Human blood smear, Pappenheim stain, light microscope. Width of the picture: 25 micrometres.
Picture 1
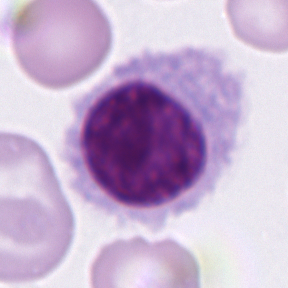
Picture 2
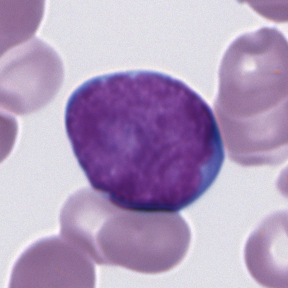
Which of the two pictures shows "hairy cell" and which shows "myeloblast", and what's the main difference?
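The hairy cell is in picture 1; the myeloblast is in picture 2. The hairy cell has a ragged edge with many fine, hair-like projections all the way around, whereas the myeloblast has a smooth, roughly oval outline with no projections on its surface. In the hairy cell, pale blue-grey cytoplasm forms a rim around the whole nucleus, broadest at the upper right. In the myeloblast, the cytoplasm forms only a thin rim around the nucleus, which fills about 90% of the cell's area.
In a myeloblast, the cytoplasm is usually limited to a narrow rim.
The nucleus of the hairy cell is round in outline and about 11 micrometres across. The hairy cell shows no distinct granules in its cytoplasm, and no granules are visible in the cytoplasm of the myeloblast.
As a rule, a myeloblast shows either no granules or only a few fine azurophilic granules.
No vacuoles are seen in the cytoplasm of the hairy cell. Red cells lie close around the hairy cell without any touching it, while a red cell touches the myeloblast along its lower edge.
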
